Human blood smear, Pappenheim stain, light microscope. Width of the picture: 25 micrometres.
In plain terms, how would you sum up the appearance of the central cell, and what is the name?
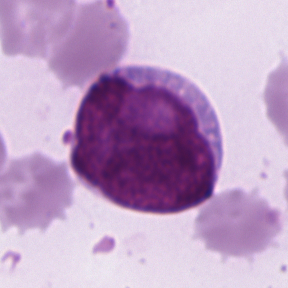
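Nucleus off-centre toward the lower left of the cell, with a shallow notch in its upper edge. Fills about 80% of the cell's area. Cytoplasm pale blue-grey, showing mainly as a crescent along the upper right. Myeloblast.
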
